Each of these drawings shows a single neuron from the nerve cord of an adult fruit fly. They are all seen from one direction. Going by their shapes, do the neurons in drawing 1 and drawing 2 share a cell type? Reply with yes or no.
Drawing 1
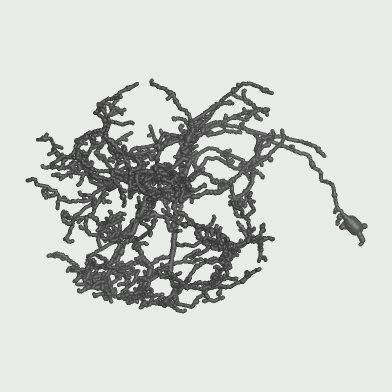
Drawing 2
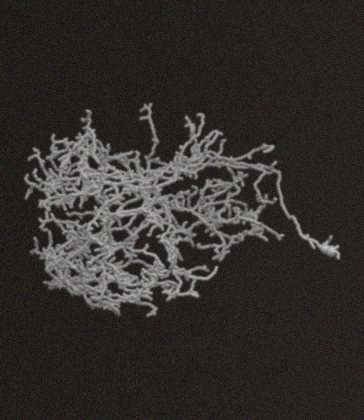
yes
